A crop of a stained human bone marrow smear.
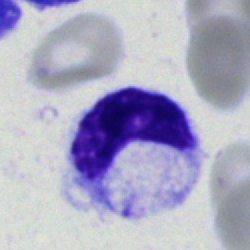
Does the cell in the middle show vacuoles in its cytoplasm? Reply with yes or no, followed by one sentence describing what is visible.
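Yes. The cytoplasm below the nucleus has a finely foamy, vacuolated texture.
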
